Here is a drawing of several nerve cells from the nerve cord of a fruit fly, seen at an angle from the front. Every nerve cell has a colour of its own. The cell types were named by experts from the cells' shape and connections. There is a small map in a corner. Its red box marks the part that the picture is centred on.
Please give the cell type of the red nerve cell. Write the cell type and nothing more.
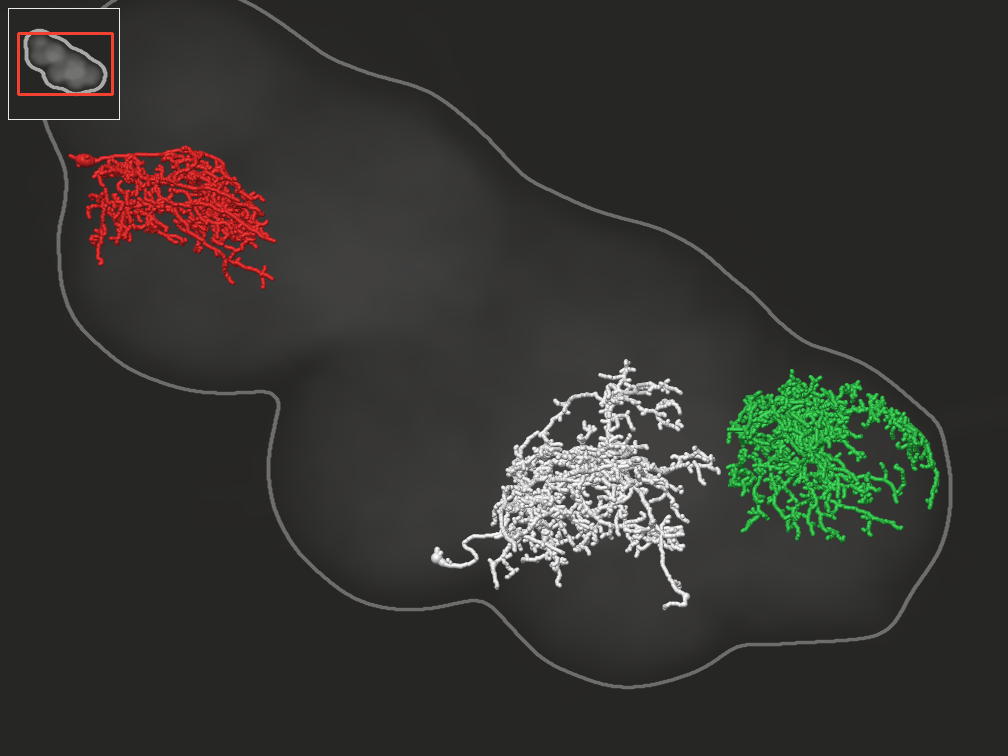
IN03B042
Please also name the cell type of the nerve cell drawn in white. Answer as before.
IN03B032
